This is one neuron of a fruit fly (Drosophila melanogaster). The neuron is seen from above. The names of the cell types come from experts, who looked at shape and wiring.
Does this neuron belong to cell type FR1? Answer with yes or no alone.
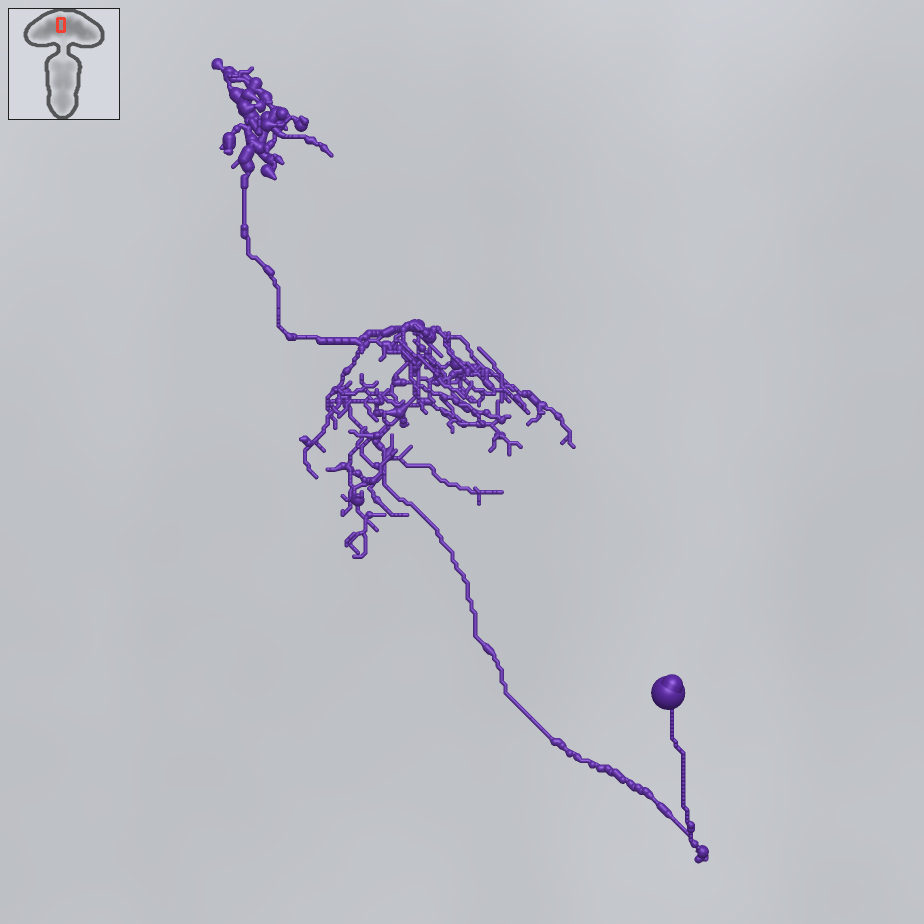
yes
